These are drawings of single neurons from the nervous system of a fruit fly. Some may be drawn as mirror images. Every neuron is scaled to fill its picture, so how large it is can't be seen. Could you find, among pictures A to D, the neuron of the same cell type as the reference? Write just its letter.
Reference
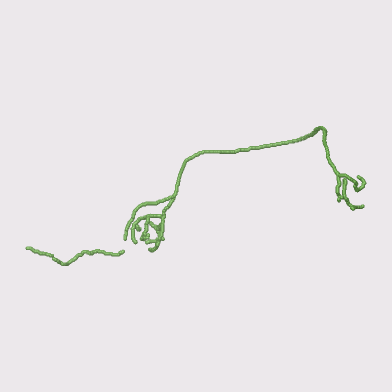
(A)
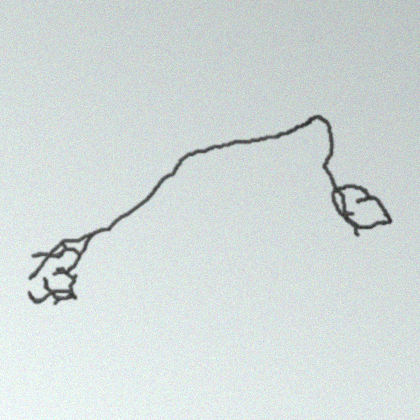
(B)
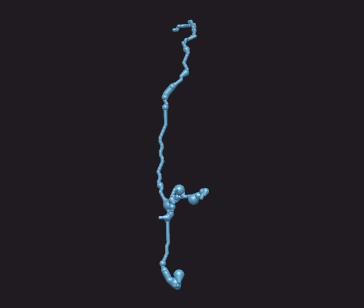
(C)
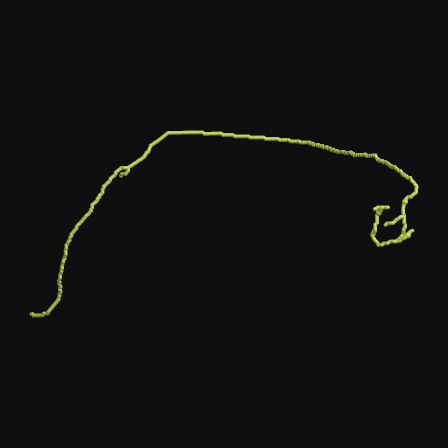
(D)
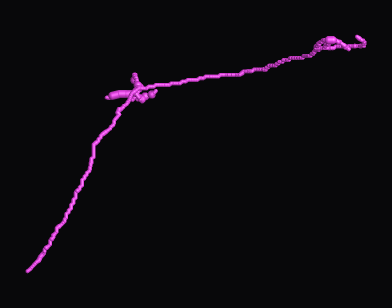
A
